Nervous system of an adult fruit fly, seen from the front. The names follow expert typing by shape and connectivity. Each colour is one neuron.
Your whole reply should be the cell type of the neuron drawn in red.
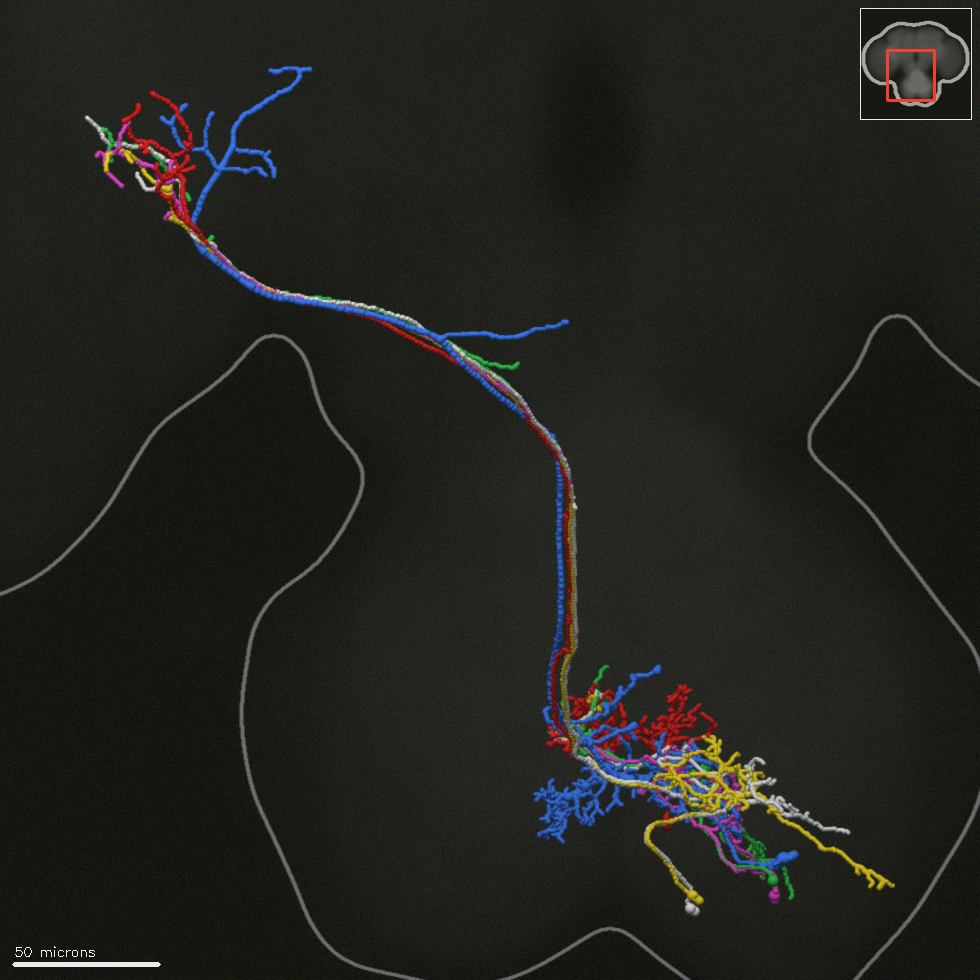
AN10B029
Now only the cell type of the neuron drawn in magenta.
AN10B033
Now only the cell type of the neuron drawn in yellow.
AN10B048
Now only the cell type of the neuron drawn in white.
AN10B053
